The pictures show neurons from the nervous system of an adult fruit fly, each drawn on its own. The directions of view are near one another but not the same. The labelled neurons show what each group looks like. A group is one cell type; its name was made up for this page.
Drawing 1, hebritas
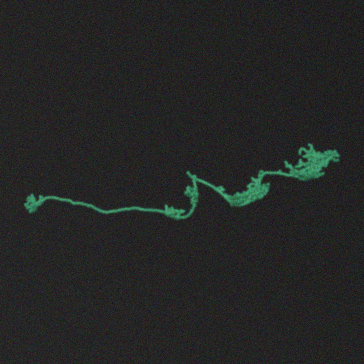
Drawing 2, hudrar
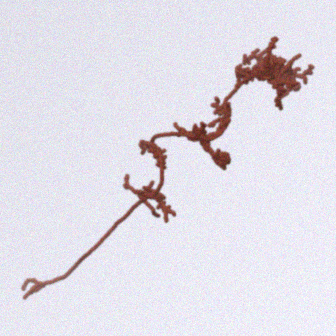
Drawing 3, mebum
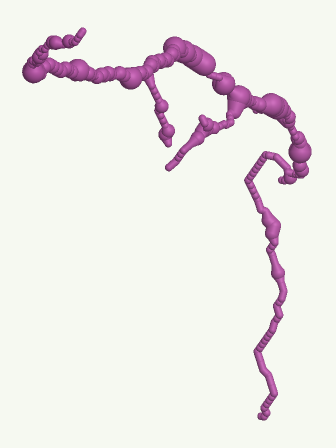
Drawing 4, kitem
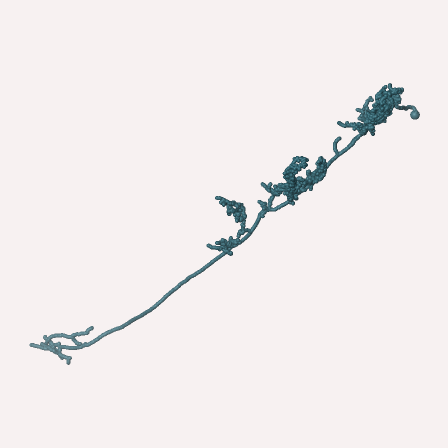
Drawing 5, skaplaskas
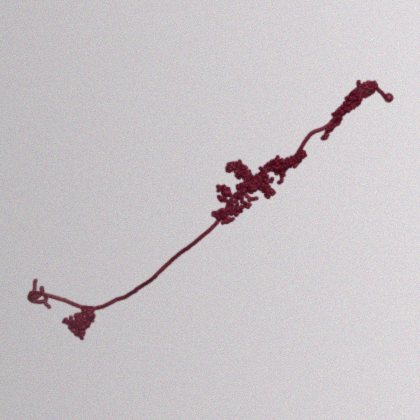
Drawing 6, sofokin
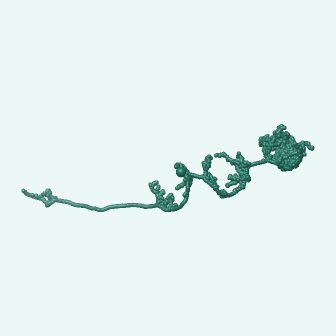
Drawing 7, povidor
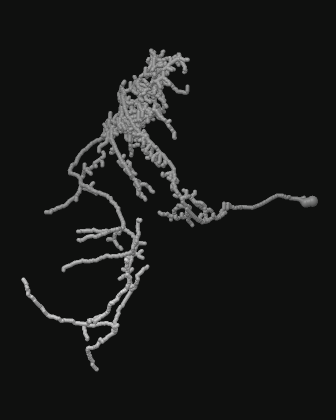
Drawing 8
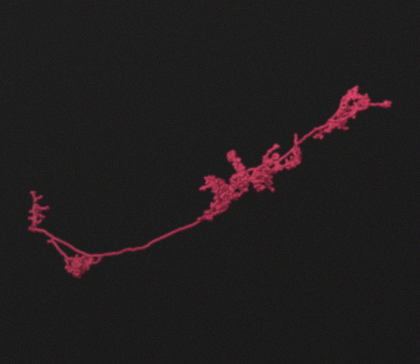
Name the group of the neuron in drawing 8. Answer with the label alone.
skaplaskas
